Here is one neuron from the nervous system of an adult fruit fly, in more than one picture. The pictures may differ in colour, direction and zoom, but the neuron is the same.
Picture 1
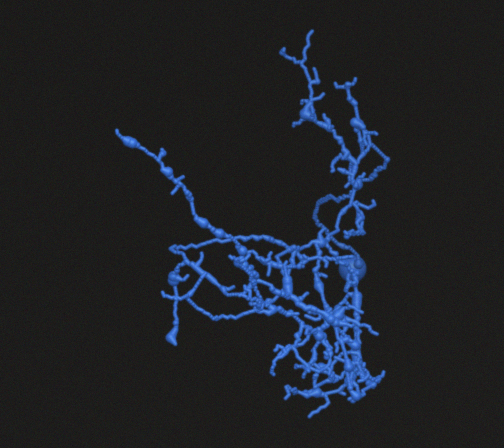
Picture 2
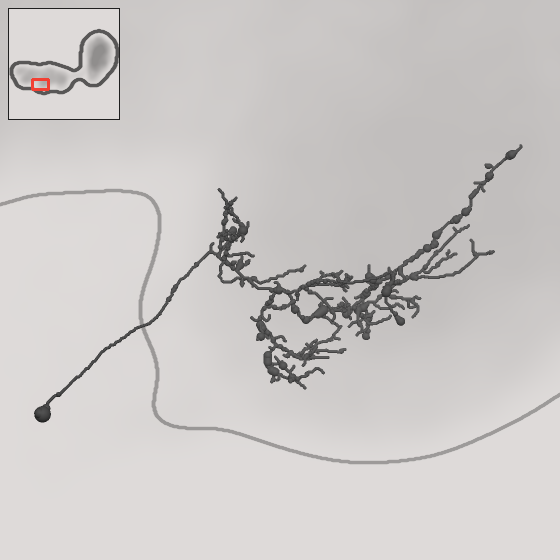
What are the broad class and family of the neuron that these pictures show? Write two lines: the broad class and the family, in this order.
nerve-cord intrinsic neuron
hemilineage 20A.22A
